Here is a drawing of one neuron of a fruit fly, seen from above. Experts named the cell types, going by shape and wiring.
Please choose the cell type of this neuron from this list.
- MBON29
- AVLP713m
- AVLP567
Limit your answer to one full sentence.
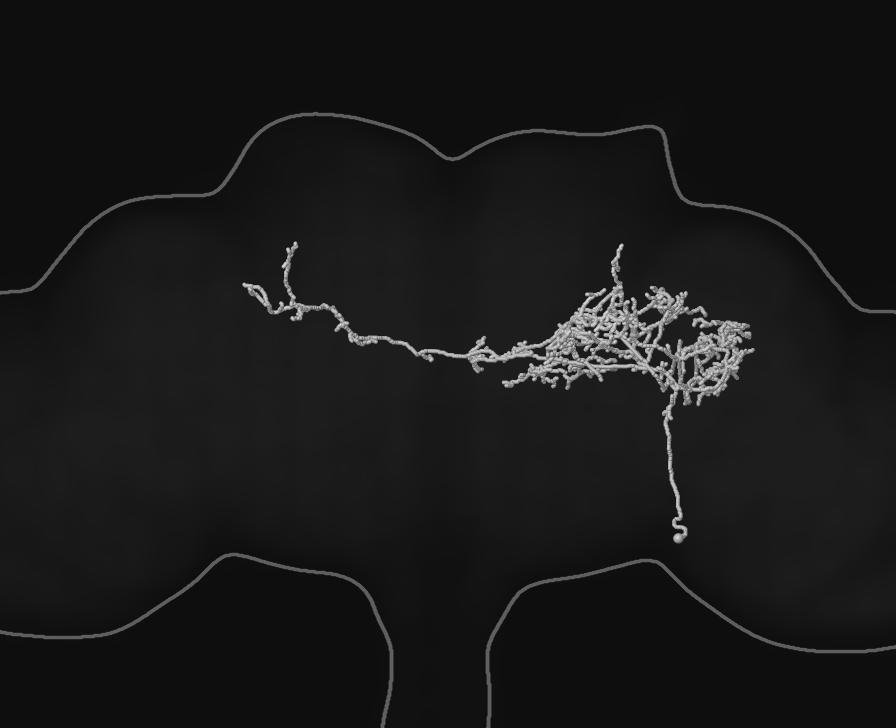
This neuron counts as a member of the cell type AVLP713m.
